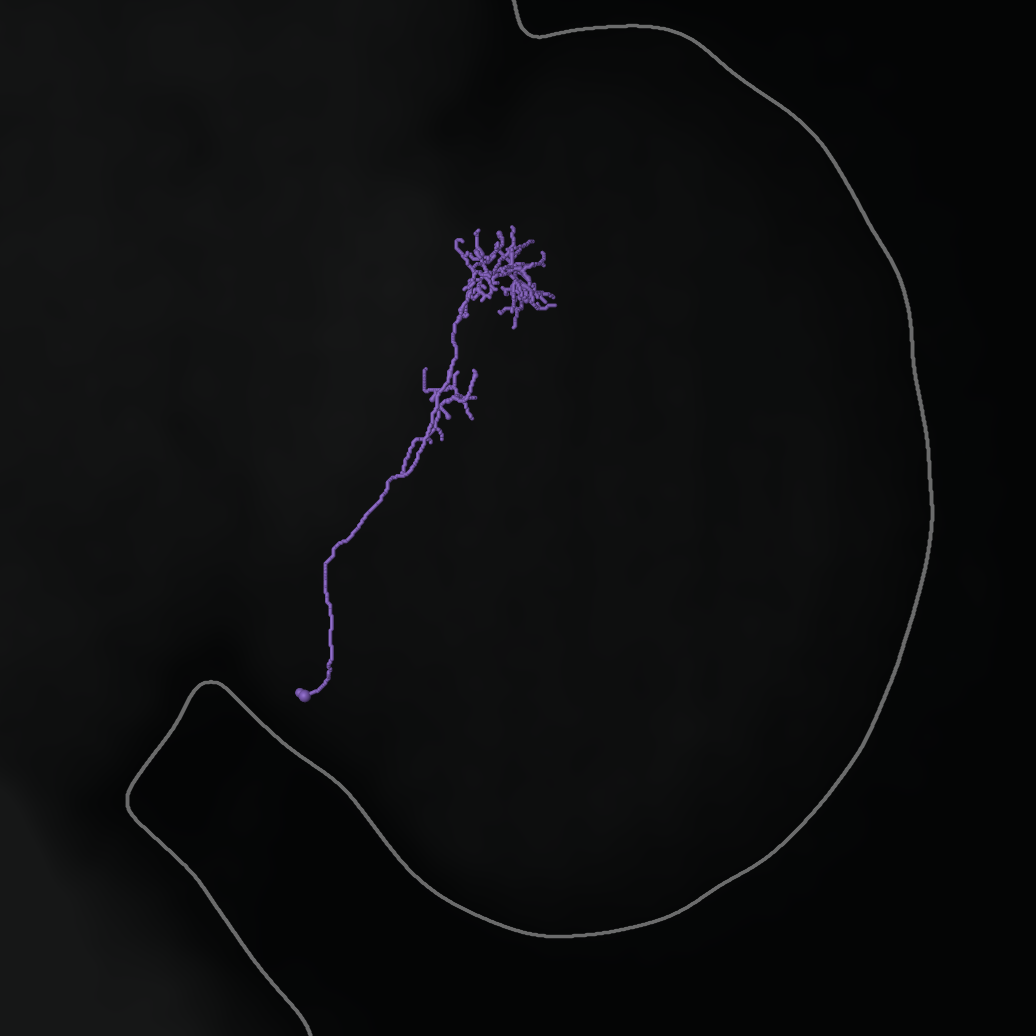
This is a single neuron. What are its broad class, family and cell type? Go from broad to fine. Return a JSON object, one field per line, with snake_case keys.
{
 "broad_class": "optic-lobe intrinsic neuron",
 "family": "Li",
 "cell_type": "Li21"
}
